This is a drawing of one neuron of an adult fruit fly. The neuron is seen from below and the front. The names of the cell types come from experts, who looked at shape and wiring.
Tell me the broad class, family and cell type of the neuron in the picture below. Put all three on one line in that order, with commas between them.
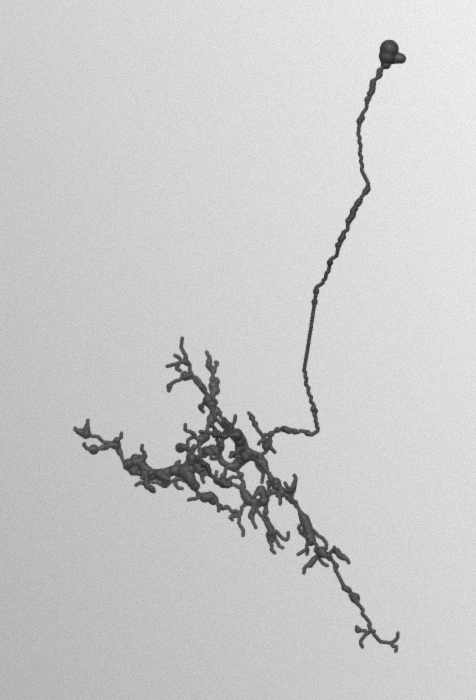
nerve-cord intrinsic neuron, hemilineage 09A, IN09A087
